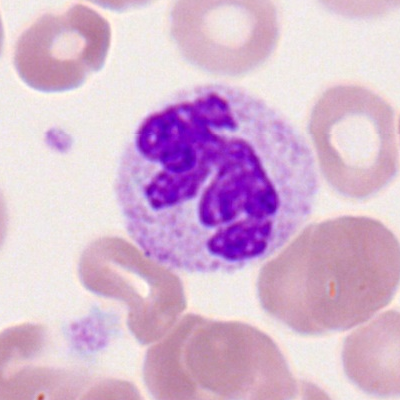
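Segmented neutrophil in a stained human blood smear: you can see the nucleus divided into several lobes that look separate, with dark purple, coarsely clumped chromatin. Around it runs a broad rim of pale pink-lilac cytoplasm, filled with fine, small lilac granules.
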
